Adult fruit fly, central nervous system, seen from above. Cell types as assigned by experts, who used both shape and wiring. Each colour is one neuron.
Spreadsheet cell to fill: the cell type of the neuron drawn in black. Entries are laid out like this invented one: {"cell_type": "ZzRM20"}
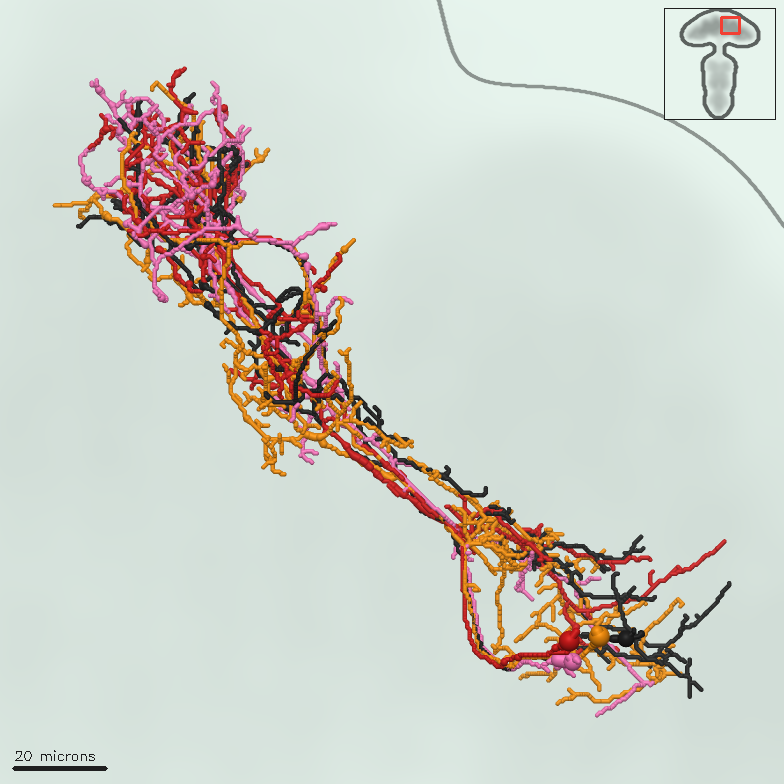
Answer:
{"cell_type": "LHPD2a4_b"}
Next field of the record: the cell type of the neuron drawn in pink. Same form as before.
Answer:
{"cell_type": "SMP247"}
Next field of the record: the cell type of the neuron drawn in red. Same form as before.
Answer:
{"cell_type": "CB3147"}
